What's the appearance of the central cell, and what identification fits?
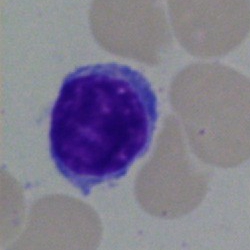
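What strikes me first is the chromatin, dark purple and densely stained. Around the nucleus the cytoplasm makes only a thin rim, and it is stained blue. At the lower edge, a small tag of that cytoplasm projects outward. This one is a lymphocyte.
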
